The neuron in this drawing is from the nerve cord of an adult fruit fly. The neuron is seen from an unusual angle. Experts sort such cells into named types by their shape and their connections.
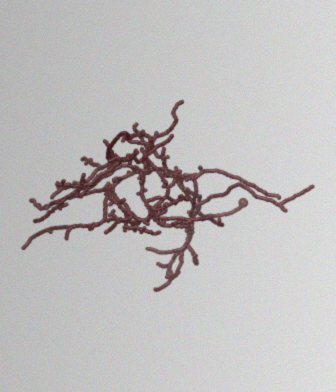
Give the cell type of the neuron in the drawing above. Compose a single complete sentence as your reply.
This neuron represents the cell type IN11A017.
